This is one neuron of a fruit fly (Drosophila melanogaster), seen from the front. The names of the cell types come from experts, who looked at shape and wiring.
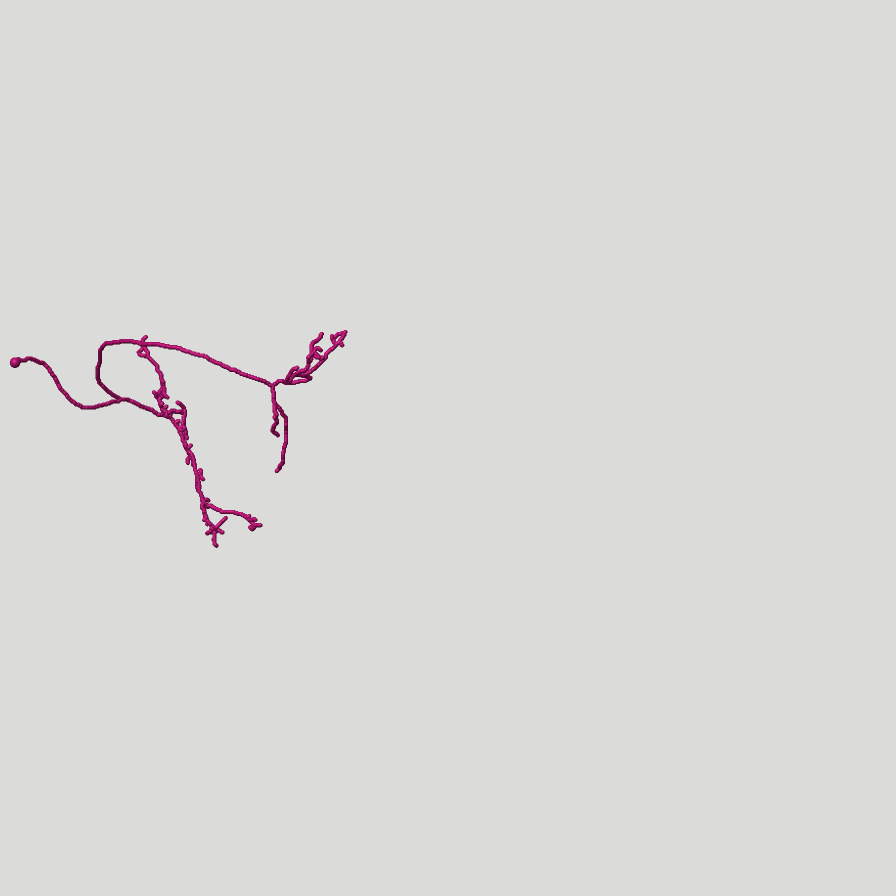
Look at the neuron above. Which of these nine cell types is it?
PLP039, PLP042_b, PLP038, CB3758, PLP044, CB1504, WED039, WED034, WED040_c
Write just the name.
PLP039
